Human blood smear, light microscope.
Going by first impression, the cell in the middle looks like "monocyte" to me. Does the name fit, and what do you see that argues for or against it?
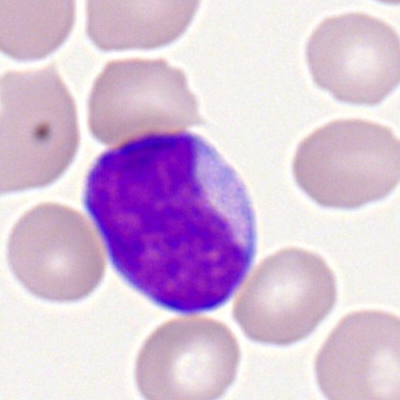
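Start with the nucleus, which fills most of the cell; that goes with myeloblast.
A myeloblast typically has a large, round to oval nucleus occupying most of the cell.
Now the cytoplasm: it is only a scant pale blue crescent along the right side of the nucleus, and that speaks against monocyte.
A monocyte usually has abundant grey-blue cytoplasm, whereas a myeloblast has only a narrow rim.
The outline is a smooth oval, and the cytoplasm shows neither granules nor vacuoles. Weighing it all, monocyte does not fit; this cell is a myeloblast.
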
